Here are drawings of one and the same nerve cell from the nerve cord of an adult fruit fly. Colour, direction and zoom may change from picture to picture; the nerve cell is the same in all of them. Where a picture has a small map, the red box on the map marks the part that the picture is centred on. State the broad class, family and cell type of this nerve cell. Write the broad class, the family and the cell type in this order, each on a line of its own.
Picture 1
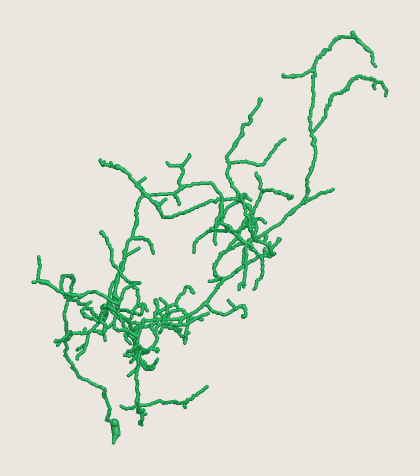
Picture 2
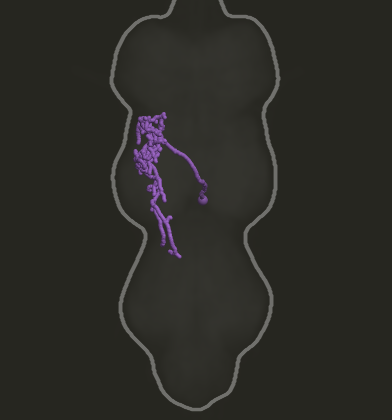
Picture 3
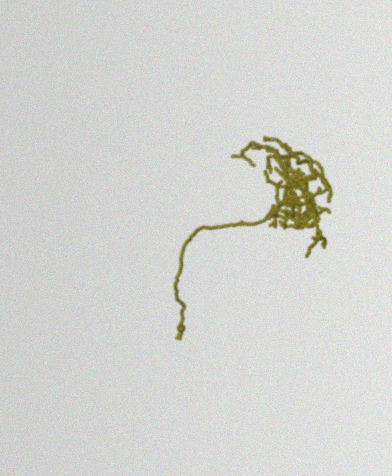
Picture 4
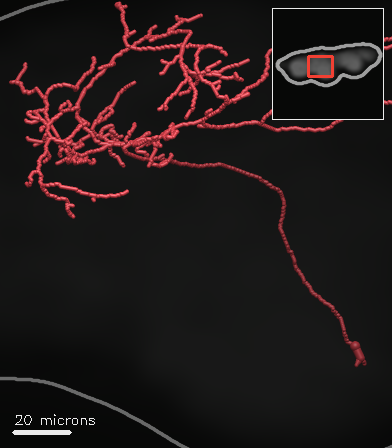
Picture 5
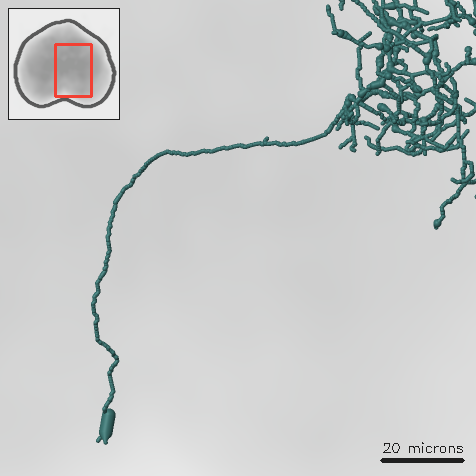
nerve-cord intrinsic neuron
hemilineage 06B
IN06B074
